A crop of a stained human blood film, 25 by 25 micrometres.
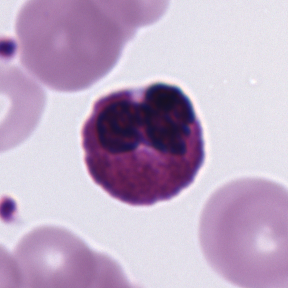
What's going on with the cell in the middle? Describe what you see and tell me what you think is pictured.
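Look first at the nucleus: it is divided into two lobes and sits in the upper half of the cell. Notice how dark the chromatin is, gathered into coarse clumps. Search as carefully as you like, and you will find no nucleoli. What you are looking at is an eosinophil.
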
